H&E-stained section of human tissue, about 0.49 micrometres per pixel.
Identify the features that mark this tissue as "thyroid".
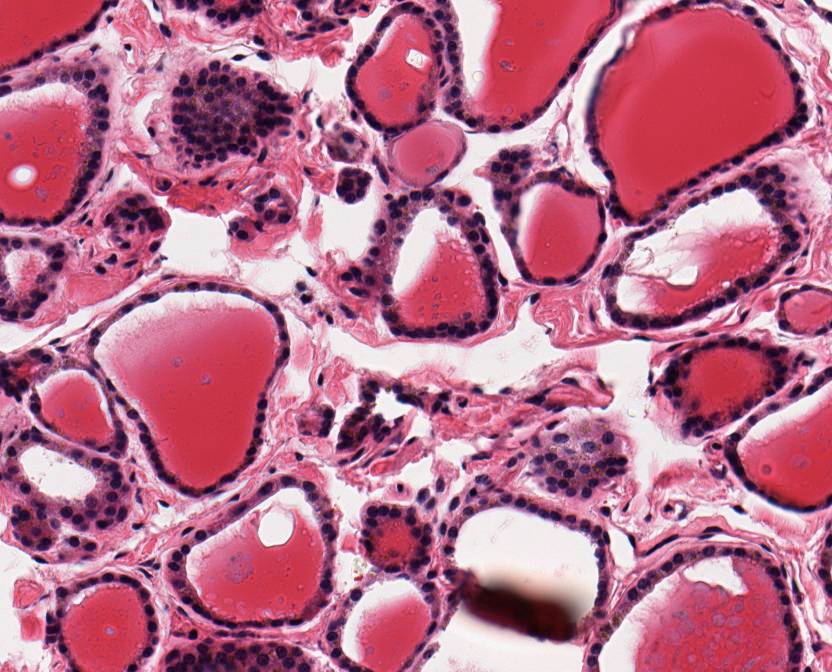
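Closed, rounded follicles of widely varying size, set close together, fill the field, each lined by a single layer of cuboidal epithelial cells with round, dark-staining nuclei.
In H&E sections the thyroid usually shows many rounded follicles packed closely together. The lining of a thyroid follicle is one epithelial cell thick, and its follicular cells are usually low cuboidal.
The close-set follicles and their single-layered cuboidal lining therefore agree with thyroid. Apart from the follicles, a few small solid clusters of follicular cells without a visible lumen lie between them, one near the top left of centre.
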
